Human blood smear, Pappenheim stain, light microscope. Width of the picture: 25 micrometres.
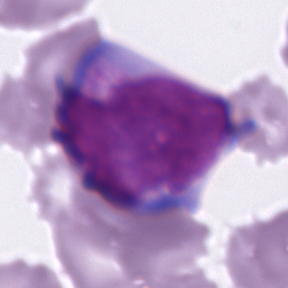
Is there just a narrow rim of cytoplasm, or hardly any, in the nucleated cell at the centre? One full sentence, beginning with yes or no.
Yes, the cell has scant cytoplasm, no more than a thin rim.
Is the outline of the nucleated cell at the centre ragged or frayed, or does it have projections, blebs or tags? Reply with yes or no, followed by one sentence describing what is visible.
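Yes. Small blue tag-like projections stick out from the left and right edges.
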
